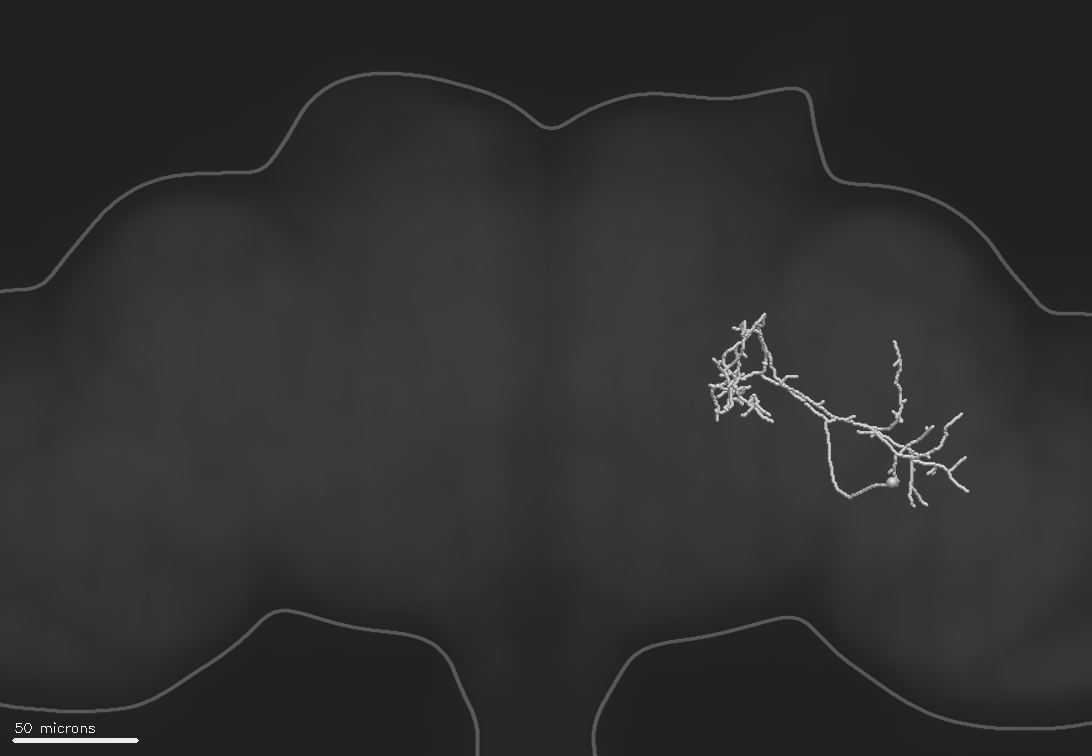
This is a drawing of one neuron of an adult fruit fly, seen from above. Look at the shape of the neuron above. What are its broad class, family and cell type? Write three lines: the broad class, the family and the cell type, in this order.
central-brain intrinsic neuron
hemilineage VLPd&p1_posterior
CB1200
